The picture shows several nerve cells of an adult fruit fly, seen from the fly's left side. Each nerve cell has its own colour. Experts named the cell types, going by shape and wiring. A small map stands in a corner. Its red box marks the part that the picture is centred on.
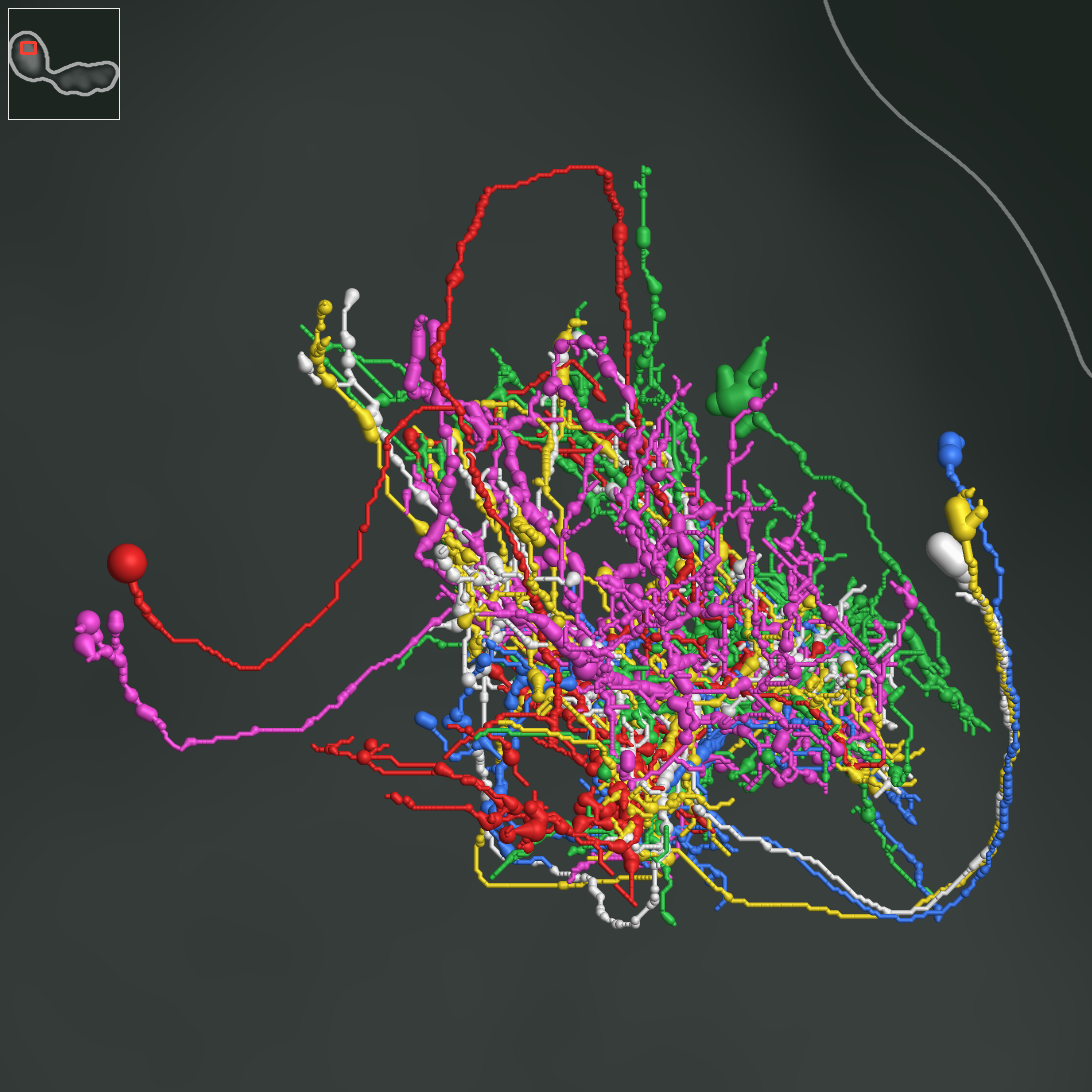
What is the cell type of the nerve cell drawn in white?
PLP085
